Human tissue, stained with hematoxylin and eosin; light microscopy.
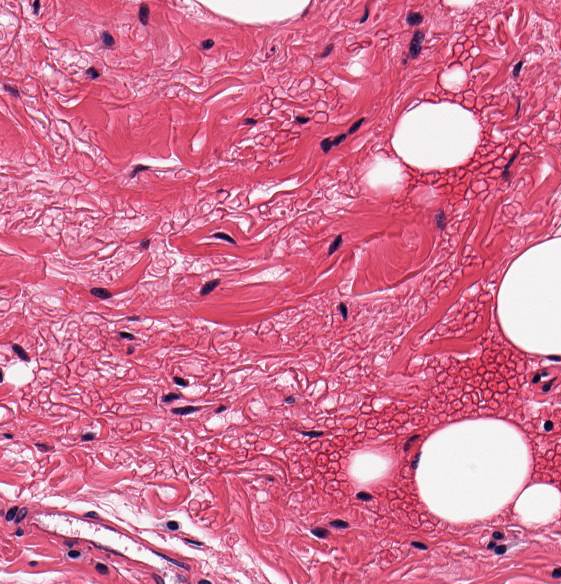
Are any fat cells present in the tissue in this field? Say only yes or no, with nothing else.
Yes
